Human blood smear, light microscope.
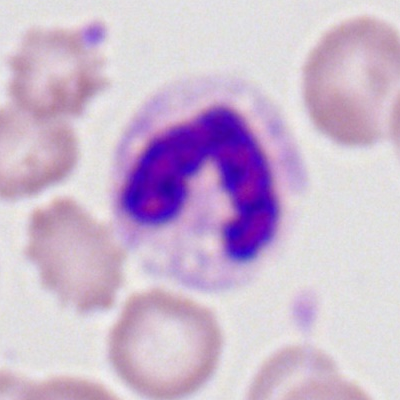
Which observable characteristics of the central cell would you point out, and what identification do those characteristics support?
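A single curved band, shaped like an inverted U and open toward the bottom, forms the nucleus, and its chromatin is dark purple and coarsely clumped. The cytoplasm is plentiful and pale pinkish-lilac, with a few small clear spots below the nucleus. Answer: band neutrophil.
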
